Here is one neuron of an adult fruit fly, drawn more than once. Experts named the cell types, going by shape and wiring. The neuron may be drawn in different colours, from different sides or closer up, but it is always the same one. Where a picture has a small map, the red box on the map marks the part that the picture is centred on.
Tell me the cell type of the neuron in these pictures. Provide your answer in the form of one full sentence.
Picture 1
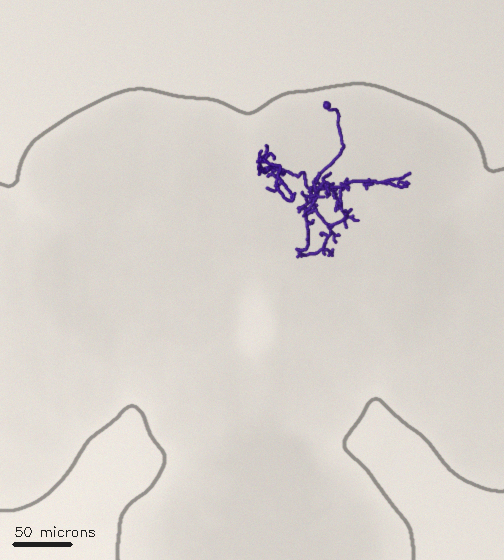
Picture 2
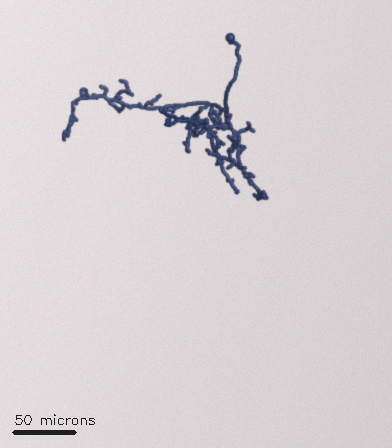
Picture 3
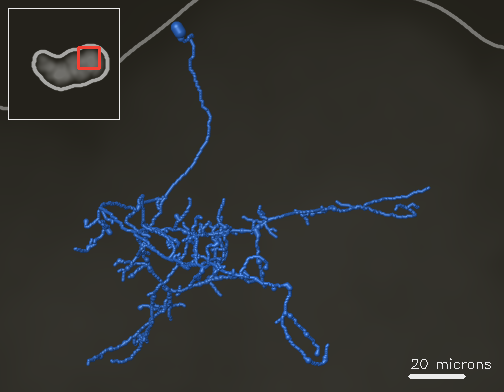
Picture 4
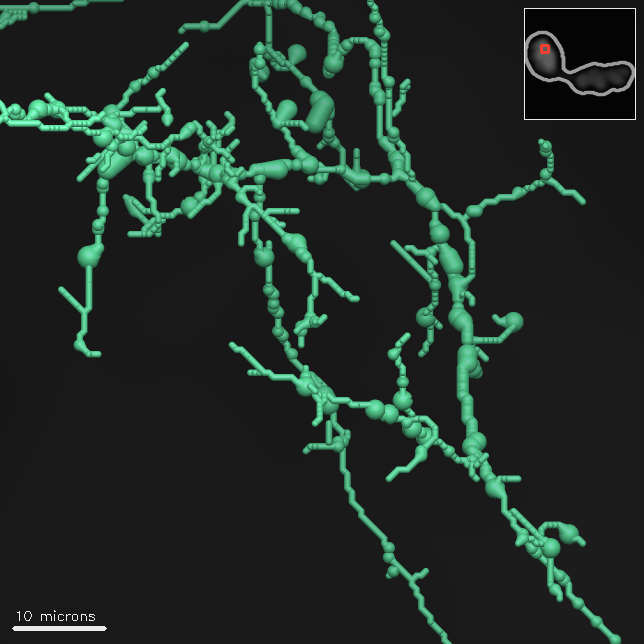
By cell type, this neuron is classified as CL166.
